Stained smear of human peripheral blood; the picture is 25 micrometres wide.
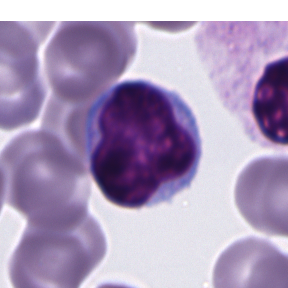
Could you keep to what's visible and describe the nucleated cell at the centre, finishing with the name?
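Notice first that the nucleus fills most of the cell, its chromatin dark purple and coarsely clumped. There are no granules to be seen in the cytoplasm, and the outline is roughly round. That's a typical lymphocyte.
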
